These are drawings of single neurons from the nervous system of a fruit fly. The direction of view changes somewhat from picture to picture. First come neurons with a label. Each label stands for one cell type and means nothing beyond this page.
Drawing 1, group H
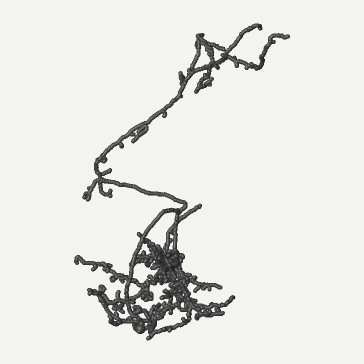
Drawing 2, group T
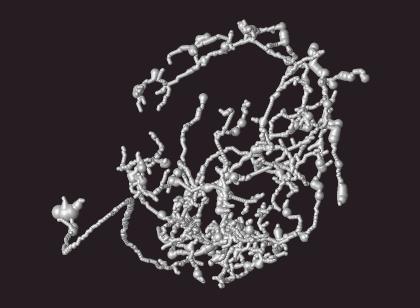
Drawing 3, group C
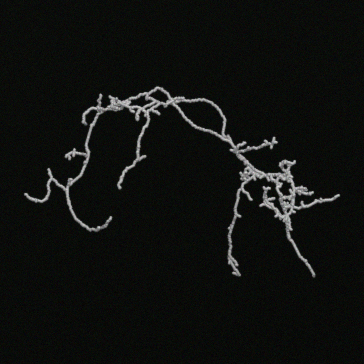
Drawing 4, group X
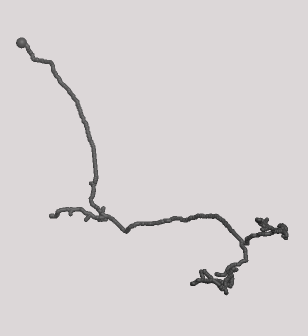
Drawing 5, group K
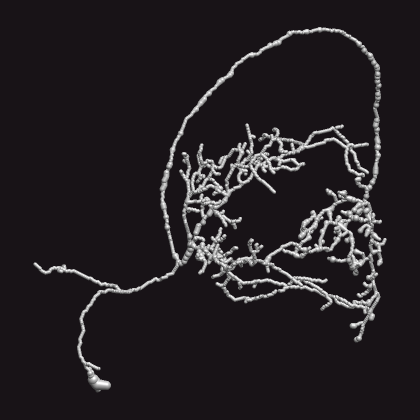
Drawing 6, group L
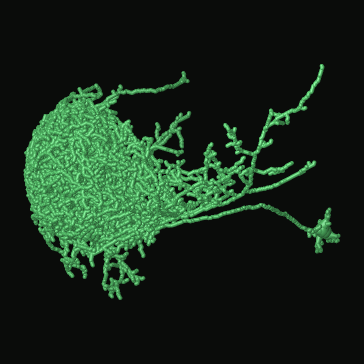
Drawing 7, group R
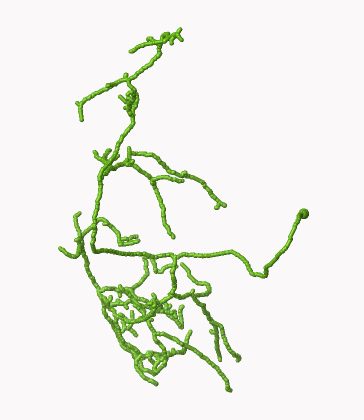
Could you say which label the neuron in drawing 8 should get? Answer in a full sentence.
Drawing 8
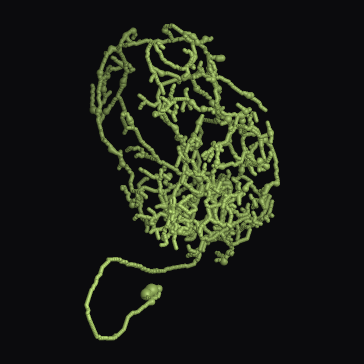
It belongs to group T.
